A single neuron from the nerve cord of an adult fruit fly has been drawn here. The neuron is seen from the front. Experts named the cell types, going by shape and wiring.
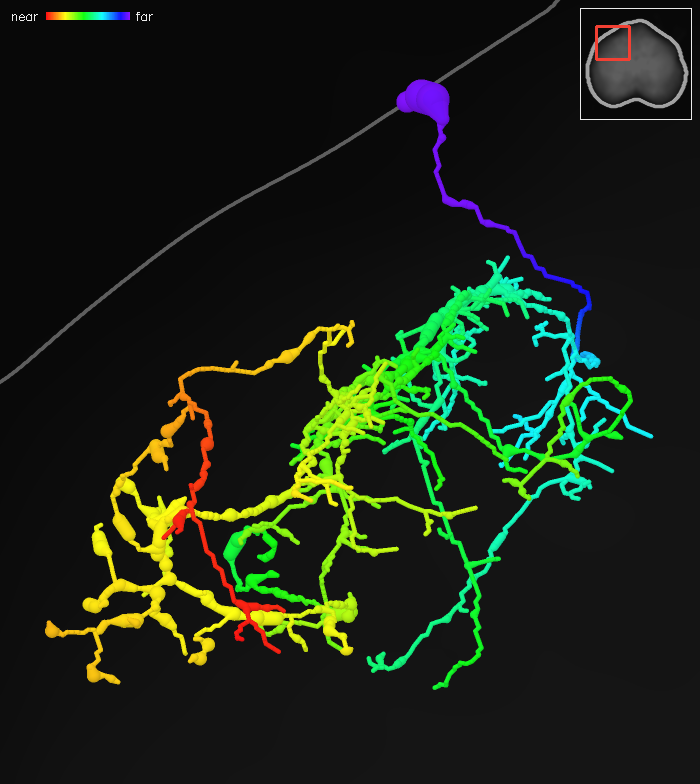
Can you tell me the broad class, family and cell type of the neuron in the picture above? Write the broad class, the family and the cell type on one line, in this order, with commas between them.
nerve-cord intrinsic neuron, hemilineage 03B, IN03B063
